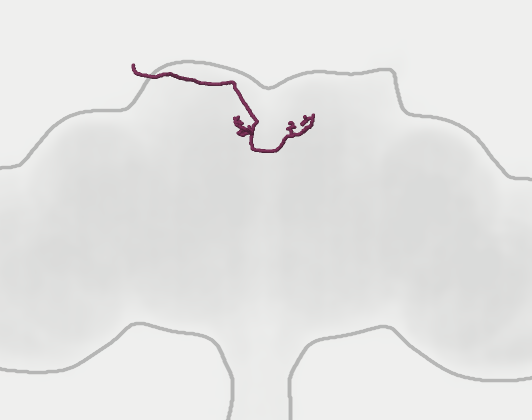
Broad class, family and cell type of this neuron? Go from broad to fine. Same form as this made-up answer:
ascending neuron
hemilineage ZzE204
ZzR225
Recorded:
sensory neuron entering the brain
class olfactory
ORN_DM1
